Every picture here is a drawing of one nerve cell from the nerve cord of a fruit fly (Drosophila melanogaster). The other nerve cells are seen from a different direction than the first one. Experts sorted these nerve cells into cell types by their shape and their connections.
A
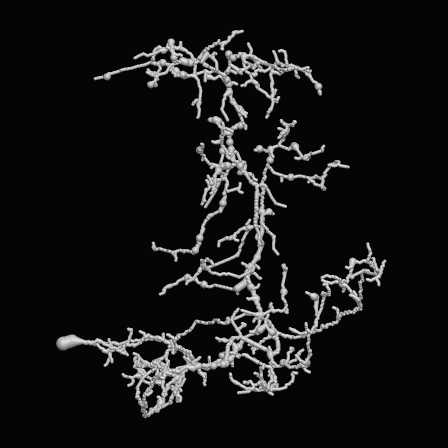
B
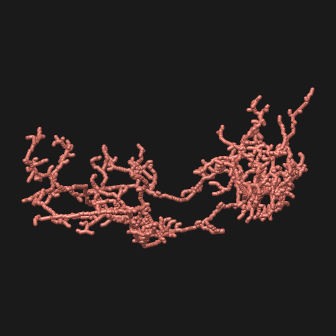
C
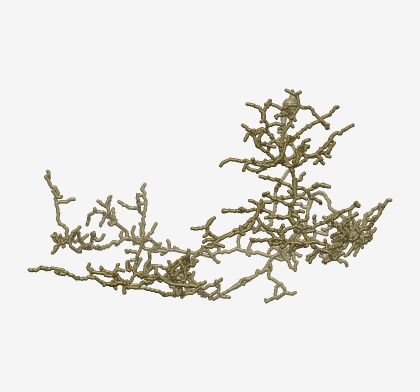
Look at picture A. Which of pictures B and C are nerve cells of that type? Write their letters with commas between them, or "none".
B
